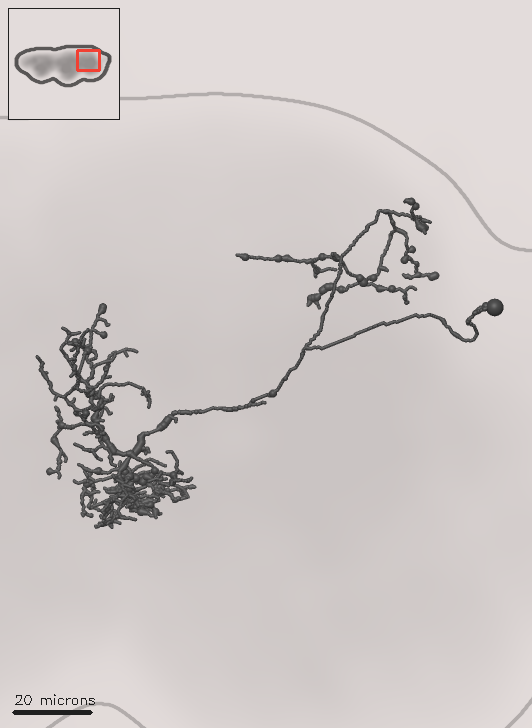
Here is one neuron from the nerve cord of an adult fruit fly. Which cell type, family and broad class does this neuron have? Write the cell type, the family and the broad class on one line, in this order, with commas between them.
IN16B076, hemilineage 16B, nerve-cord intrinsic neuron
